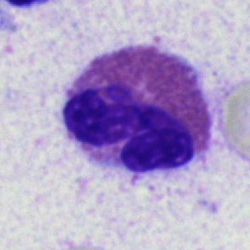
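Eosinophil. Its cytoplasm is plentiful and pinkish-purple, and if you look closely it is filled with fine reddish granules. Take a moment over the nucleus: no nucleoli are visible there. Nor are any vacuoles seen in the cytoplasm.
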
